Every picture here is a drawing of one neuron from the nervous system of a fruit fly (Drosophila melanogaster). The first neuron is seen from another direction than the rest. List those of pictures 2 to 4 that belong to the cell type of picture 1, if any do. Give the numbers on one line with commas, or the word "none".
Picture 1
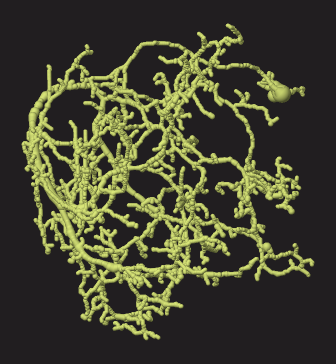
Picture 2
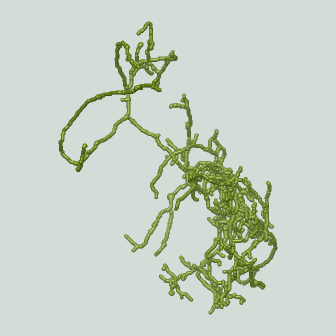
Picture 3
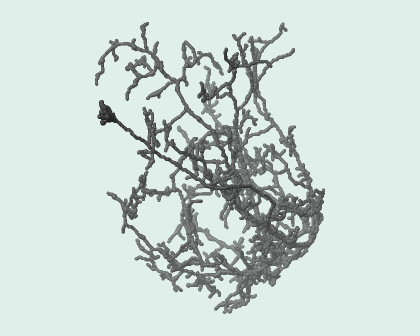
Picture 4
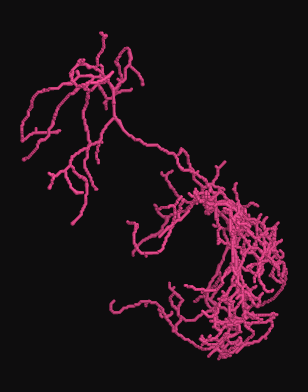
3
